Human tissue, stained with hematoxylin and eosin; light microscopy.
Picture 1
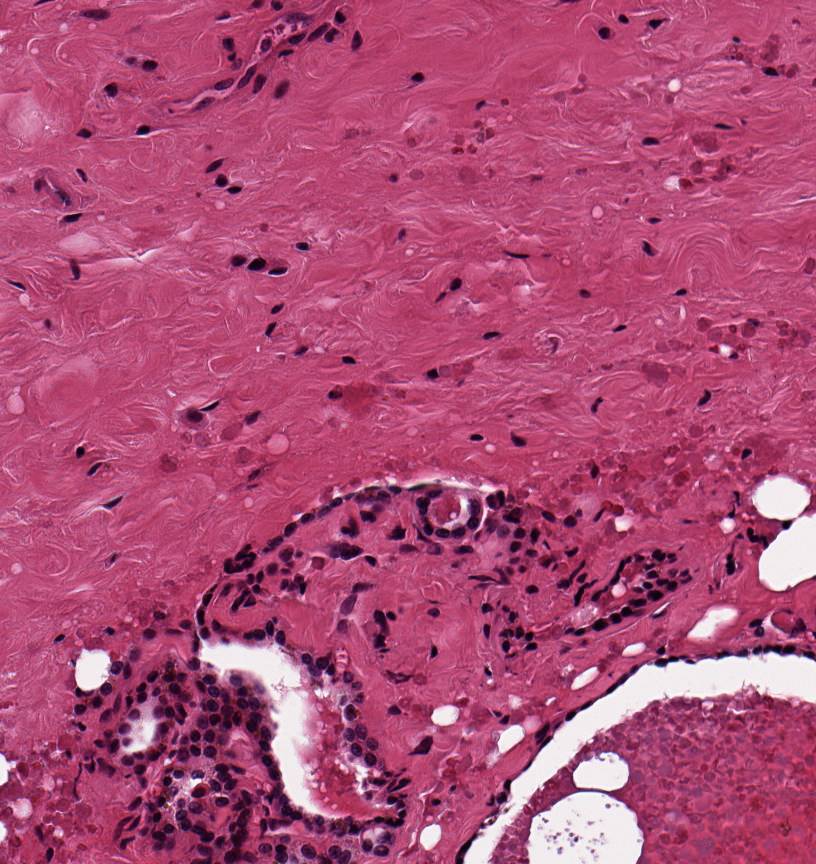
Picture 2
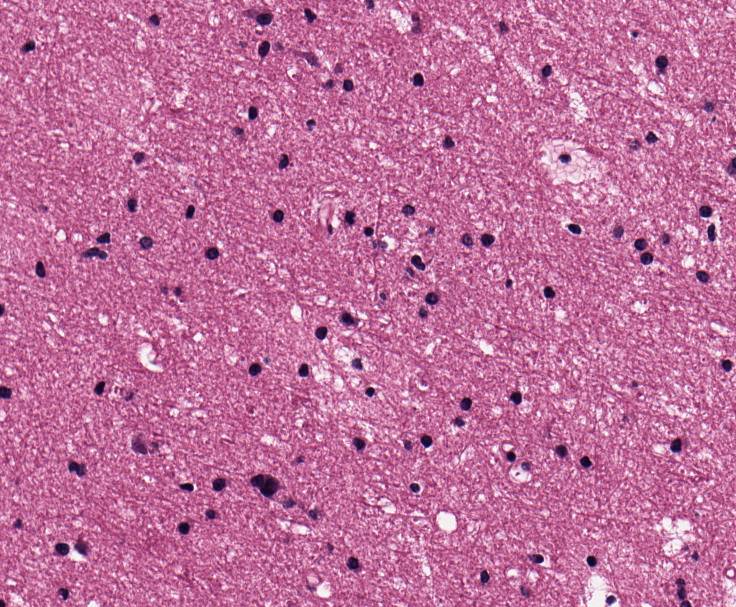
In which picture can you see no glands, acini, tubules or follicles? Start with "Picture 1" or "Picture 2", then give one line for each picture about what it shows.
Picture 2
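In picture 1: In the lower centre, a cluster of small tubules sits in a more cellular, looser stroma than the collagen above it.
In picture 2: The whole field is a continuous pink fibrillary meshwork with scattered nuclei and no organised units.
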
